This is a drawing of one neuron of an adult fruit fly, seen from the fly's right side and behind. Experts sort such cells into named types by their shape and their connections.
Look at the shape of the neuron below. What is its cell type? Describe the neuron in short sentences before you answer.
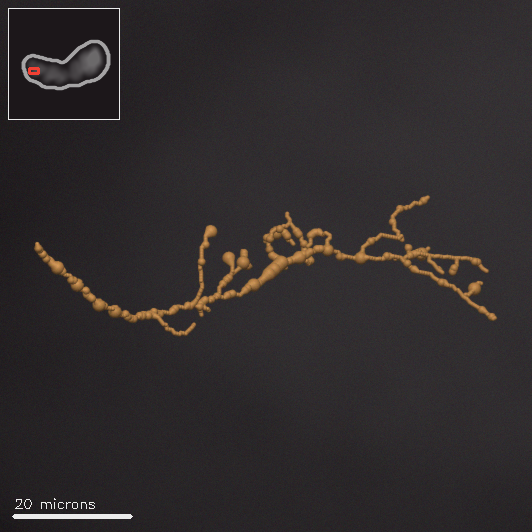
The drawing shows no cell body. By the scale bar it is about 80 microns wide in this view. Its broad class is sensory neuron entering the nerve cord. The cell type is SNta30.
